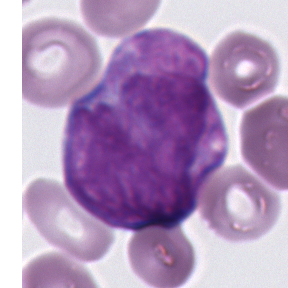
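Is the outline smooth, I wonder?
No, it is irregular and somewhat angular rather than smoothly round.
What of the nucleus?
Irregular, folded and creased across its surface, with fine, evenly spread chromatin and no coarse dark clumps.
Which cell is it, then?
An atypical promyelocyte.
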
